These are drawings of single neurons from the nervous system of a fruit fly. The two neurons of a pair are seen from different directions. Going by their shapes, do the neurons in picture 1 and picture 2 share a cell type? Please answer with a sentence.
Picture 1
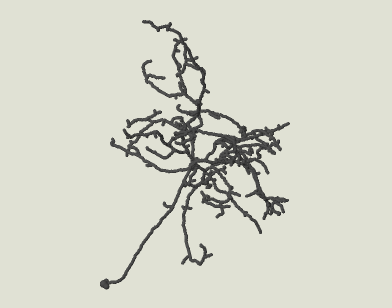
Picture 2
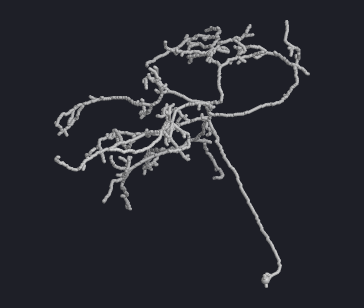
They are of the same cell type.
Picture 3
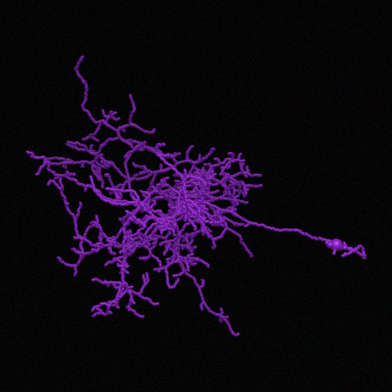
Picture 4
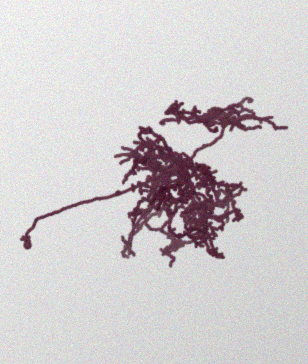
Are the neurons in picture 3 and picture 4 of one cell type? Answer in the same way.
They are of the same cell type.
